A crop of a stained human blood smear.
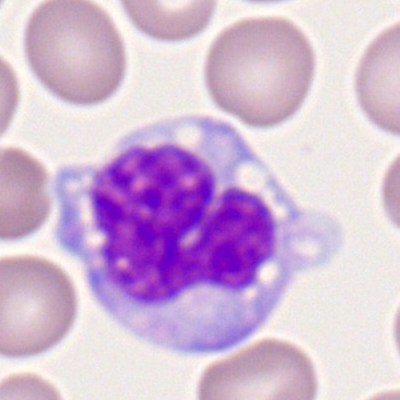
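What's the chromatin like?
Dark purple and patchy, with paler spots sitting between darker clumps.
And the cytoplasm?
Plenty of it, pale grey-blue, widest in the band below the nucleus, with lots of small clear vacuoles scattered through it.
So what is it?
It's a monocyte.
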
